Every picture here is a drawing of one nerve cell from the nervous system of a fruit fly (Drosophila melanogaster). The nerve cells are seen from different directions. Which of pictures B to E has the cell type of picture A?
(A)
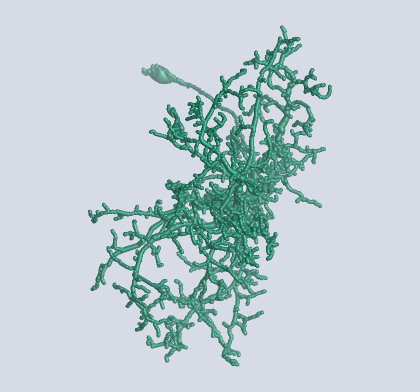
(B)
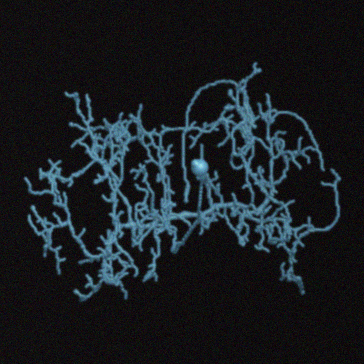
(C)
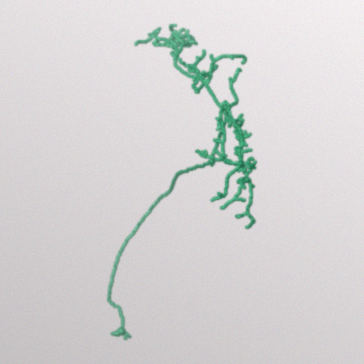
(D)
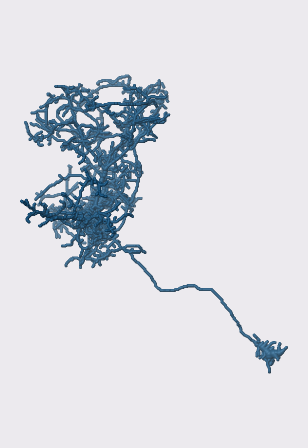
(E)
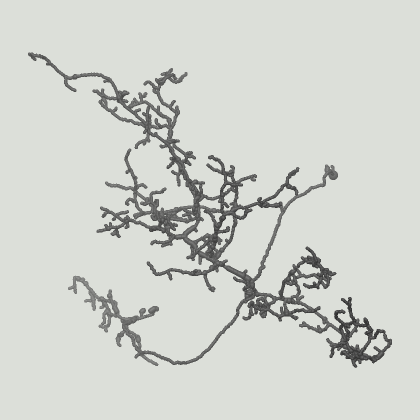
D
